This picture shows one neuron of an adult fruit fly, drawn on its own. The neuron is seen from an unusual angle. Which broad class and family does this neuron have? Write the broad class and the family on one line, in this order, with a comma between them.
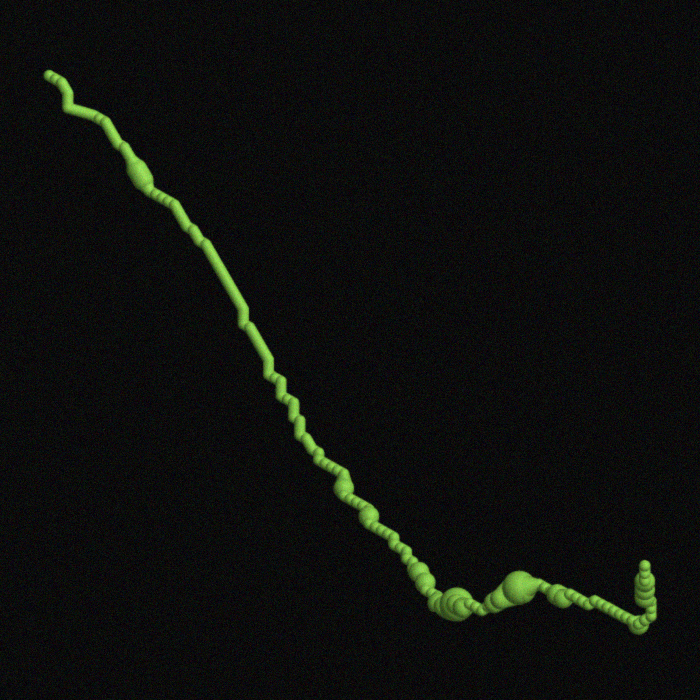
sensory neuron entering the nerve cord, class mechanosensory tactile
